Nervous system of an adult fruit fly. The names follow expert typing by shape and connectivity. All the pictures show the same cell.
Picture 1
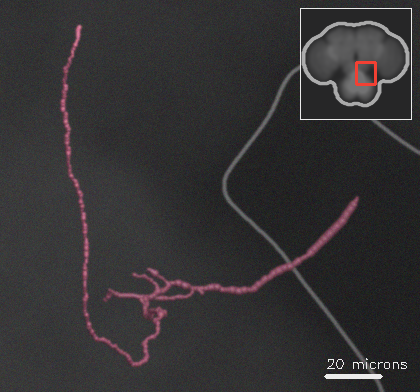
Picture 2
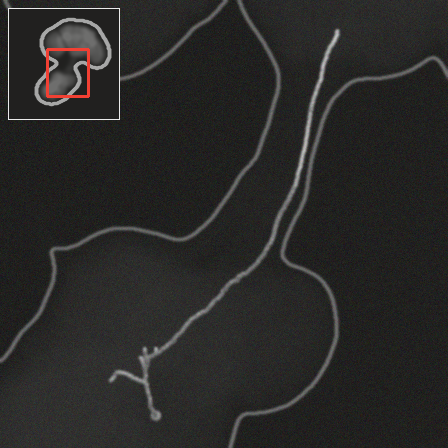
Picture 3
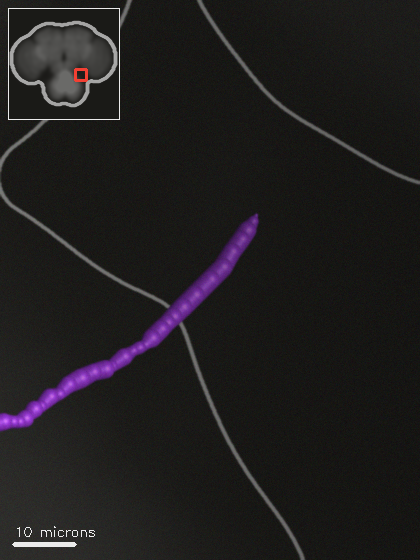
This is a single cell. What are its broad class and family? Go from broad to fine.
sensory neuron ascending to the brain; class mechanosensory proprioceptive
